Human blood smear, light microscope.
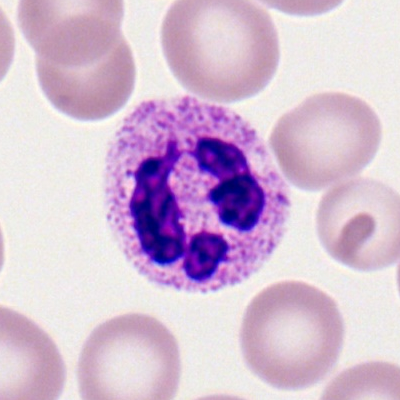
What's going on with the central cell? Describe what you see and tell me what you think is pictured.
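Notice first that the nucleus is divided into several separate lobes, arranged around a pale central area of cytoplasm. The chromatin in those lobes is dark purple and coarsely clumped. Now look at the cytoplasm itself: fine pink-lilac granules are scattered evenly all through it. What you're looking at is a segmented neutrophil.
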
